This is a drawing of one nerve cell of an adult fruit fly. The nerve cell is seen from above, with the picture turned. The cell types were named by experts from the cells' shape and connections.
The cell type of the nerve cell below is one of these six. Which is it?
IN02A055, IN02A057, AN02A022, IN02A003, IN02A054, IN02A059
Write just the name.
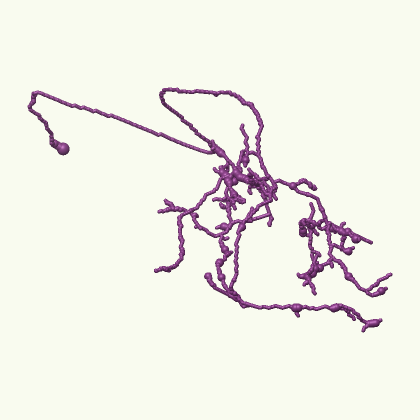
IN02A057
